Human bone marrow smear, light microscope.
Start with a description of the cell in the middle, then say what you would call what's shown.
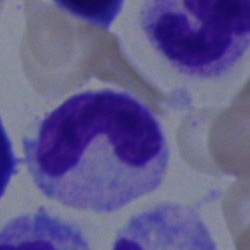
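Look at the nucleus: it's bent into a horseshoe, with the opening pointing down. Its chromatin is dense and stains dark purple. The outline's roughly round, and there aren't any vacuoles in the cytoplasm. So that one's a band neutrophil.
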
